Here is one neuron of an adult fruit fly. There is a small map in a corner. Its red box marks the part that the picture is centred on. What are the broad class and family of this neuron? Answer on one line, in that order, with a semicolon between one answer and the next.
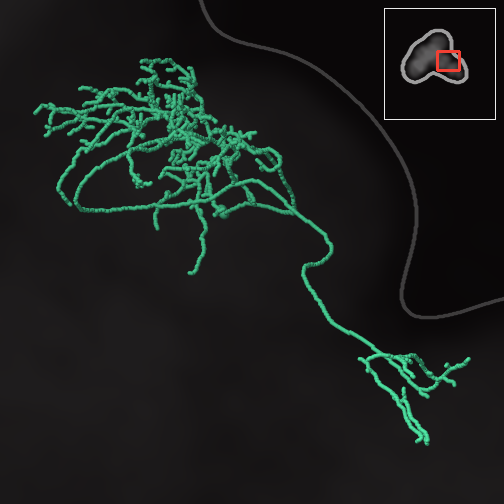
nerve-cord intrinsic neuron; hemilineage 17A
